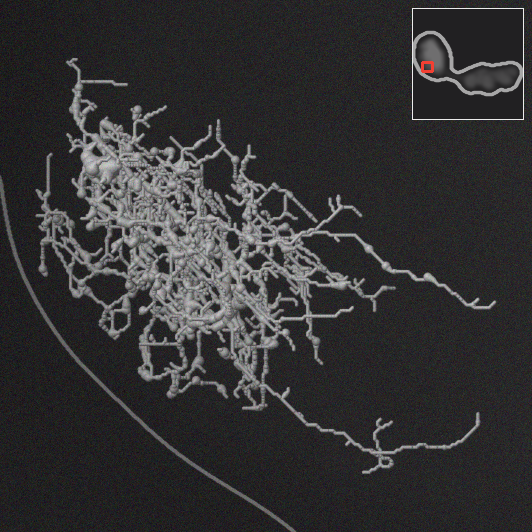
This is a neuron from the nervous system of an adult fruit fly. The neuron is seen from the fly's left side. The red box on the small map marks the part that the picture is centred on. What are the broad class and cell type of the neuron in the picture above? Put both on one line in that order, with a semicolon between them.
central-brain intrinsic neuron; GNG050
